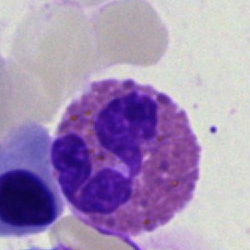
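Eosinophil in the middle of a stained human bone marrow smear. Its nucleus is divided into several separate lobes, with dark purple, coarsely clumped chromatin and no visible nucleoli. A few small orange-brown granules are scattered through the cytoplasm.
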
